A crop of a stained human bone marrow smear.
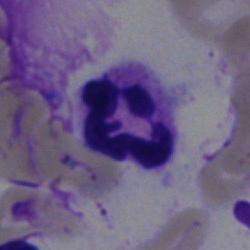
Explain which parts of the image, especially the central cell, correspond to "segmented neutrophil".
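The cell is a segmented neutrophil. Its nucleus is divided into several dark lobes arranged in a ring around a pale central space. The chromatin is dense and stains deep purple.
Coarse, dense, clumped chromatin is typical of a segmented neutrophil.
The density of the chromatin here therefore agrees with the name. No nucleoli are visible, and the cytoplasm is pale lilac rather than blue.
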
